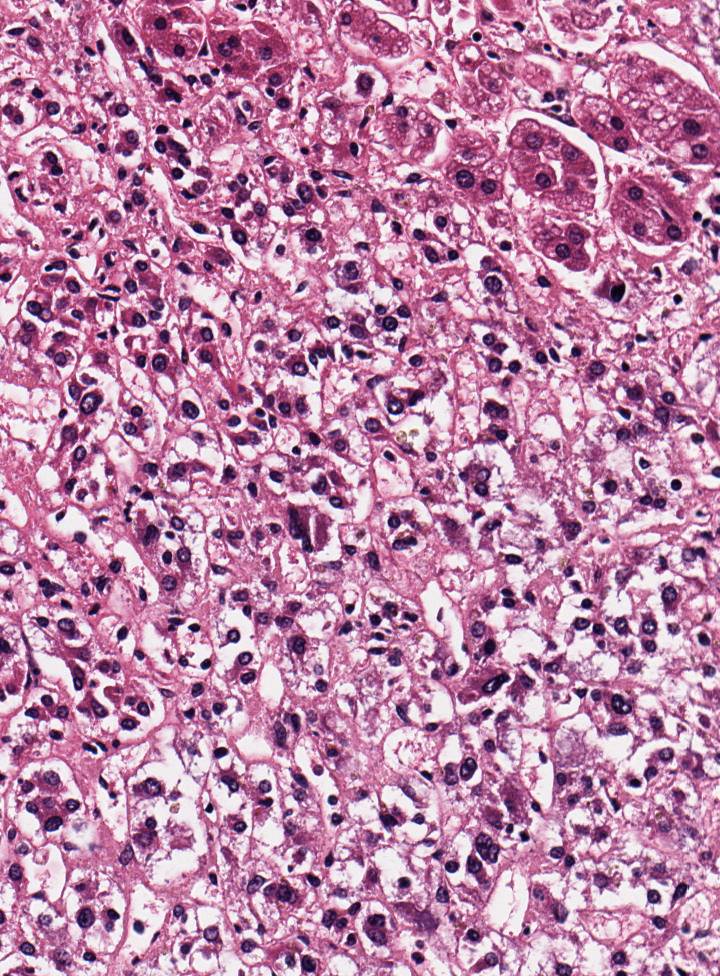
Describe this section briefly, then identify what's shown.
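Start at the upper right: cohesive cords and nests parted by clear clefts, some pink cells with two nuclei. The rest is a looser, more disordered sheet, mostly cells with pale, clear to wispy vacuolated cytoplasm and scattered small golden-brown pigment granules. This is adrenal gland.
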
